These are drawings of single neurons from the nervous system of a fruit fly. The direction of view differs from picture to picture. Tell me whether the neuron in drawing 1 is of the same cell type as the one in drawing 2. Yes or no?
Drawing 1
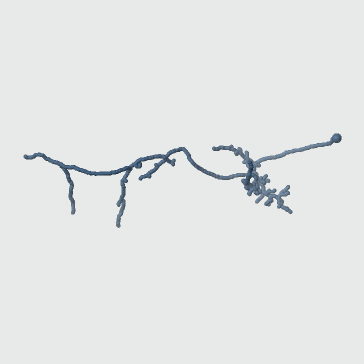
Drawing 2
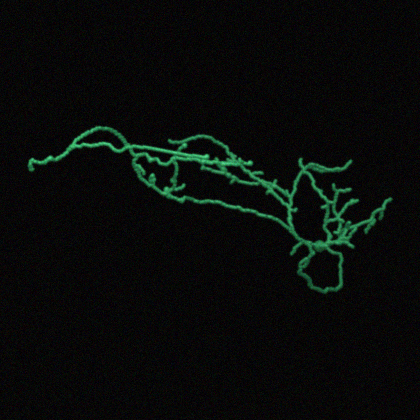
yes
